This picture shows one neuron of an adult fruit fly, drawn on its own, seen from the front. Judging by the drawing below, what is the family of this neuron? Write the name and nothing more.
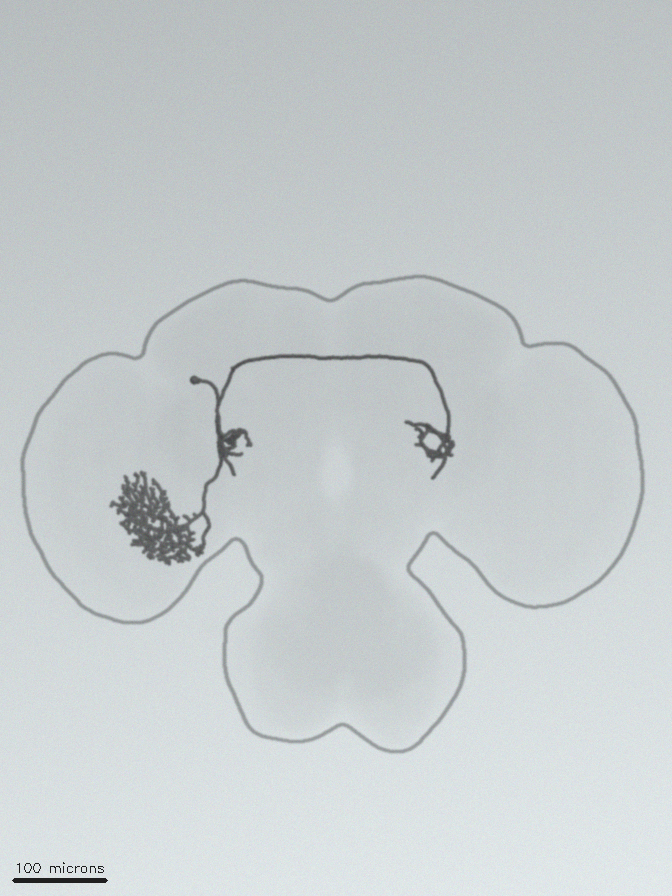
hemilineage SLPp&v1_ventral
